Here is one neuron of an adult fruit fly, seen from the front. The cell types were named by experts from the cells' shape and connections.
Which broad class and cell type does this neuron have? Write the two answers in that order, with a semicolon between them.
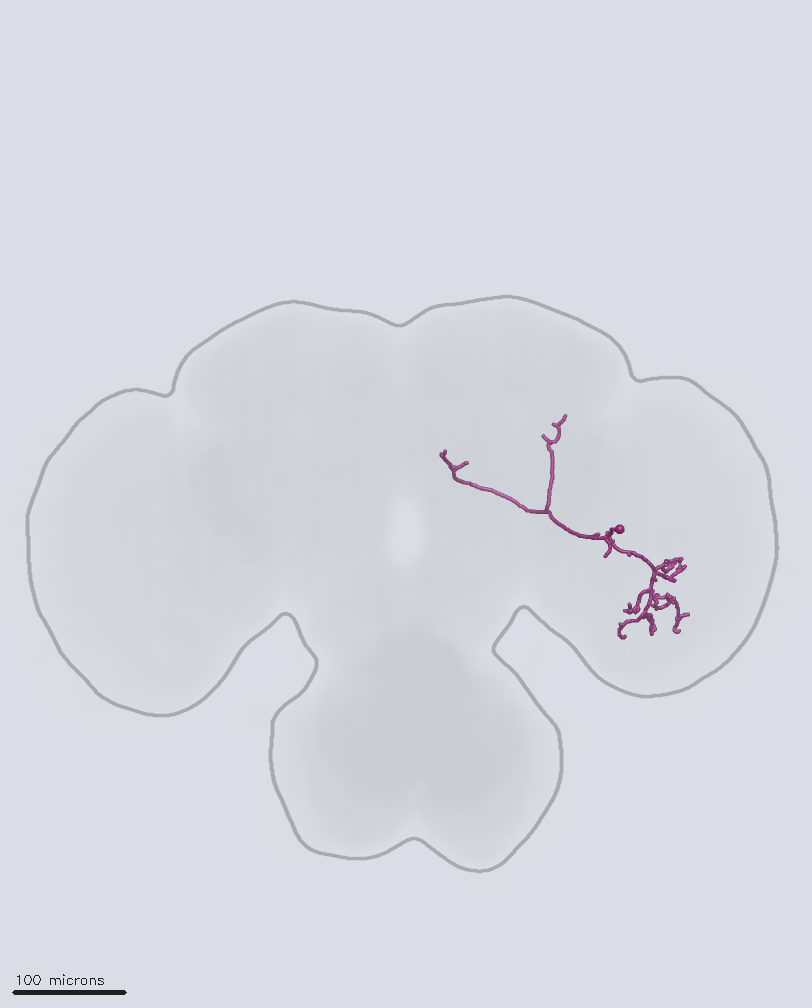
visual projection neuron; aMe5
